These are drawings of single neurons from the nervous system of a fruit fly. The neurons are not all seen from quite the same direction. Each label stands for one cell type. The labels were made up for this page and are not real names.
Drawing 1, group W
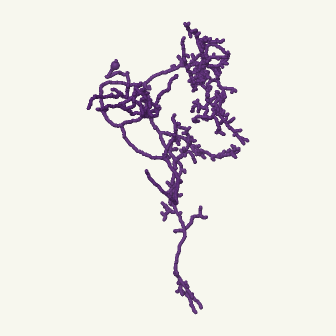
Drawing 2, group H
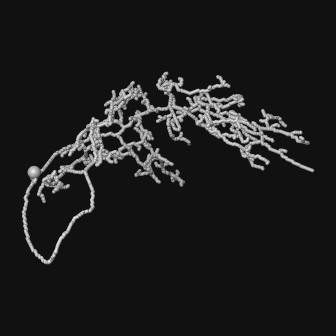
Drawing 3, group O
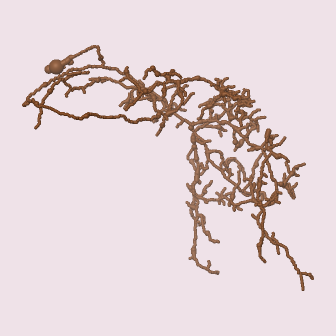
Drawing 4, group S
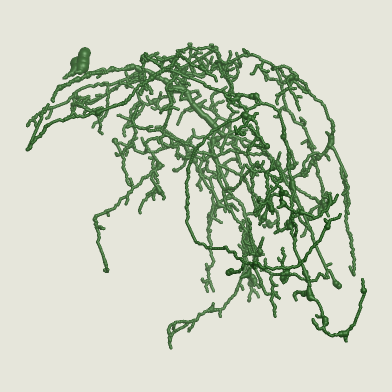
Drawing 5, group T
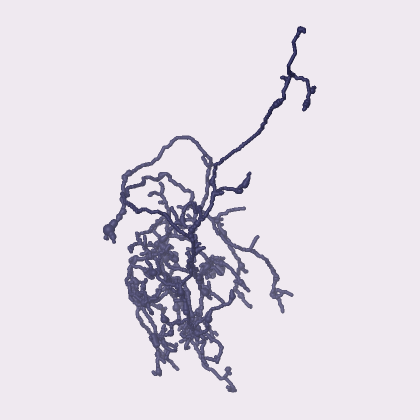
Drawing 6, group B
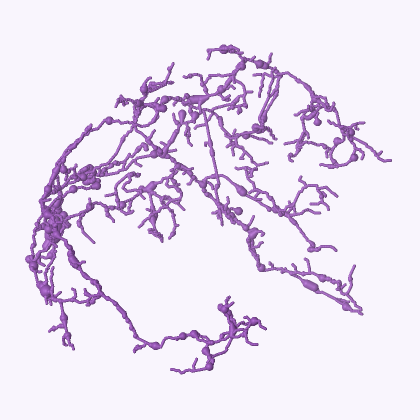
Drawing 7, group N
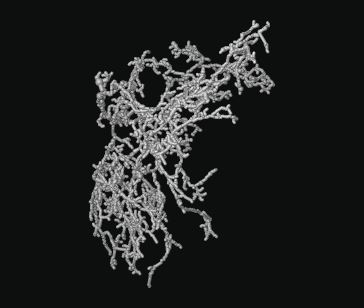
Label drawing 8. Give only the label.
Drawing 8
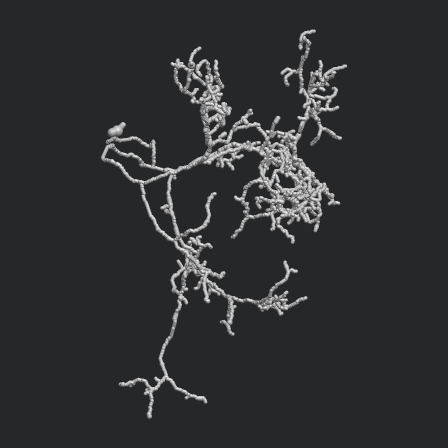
group W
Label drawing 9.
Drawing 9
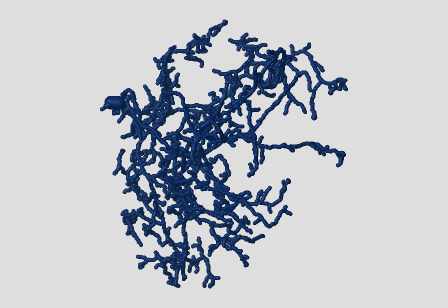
group N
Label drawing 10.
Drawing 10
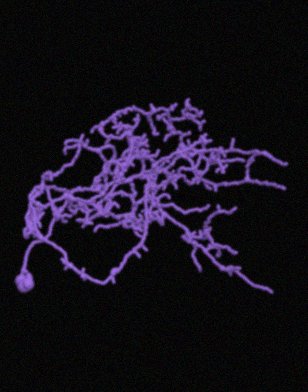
group B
